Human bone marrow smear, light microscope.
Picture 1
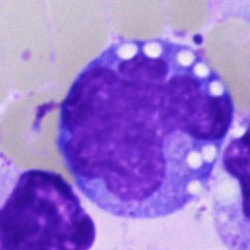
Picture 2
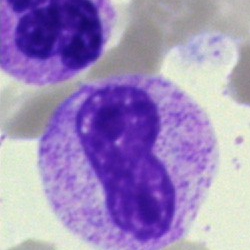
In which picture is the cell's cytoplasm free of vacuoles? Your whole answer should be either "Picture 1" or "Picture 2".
Picture 2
